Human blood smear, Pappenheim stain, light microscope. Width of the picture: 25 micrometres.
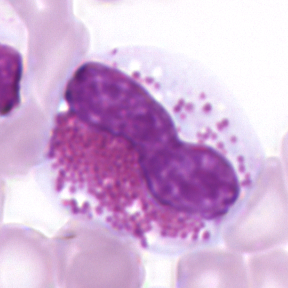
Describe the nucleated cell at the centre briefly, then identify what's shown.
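Two nuclear lobes lie along a line from upper left to lower right. Many round, evenly sized, reddish-pink granules occupy the cytoplasm, which is pale and nearly colourless between them. The edge of the roughly round cell is smooth. This nucleated cell is an eosinophil.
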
